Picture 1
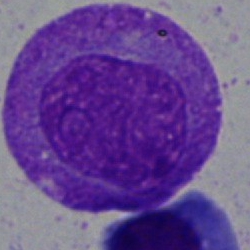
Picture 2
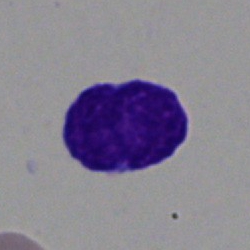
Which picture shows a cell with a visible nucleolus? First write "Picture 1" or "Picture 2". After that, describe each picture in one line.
Picture 1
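In picture 1: A round, ring-like nucleolus is visible in the left part of the nucleus.
In picture 2: No distinct nucleolus can be seen.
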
